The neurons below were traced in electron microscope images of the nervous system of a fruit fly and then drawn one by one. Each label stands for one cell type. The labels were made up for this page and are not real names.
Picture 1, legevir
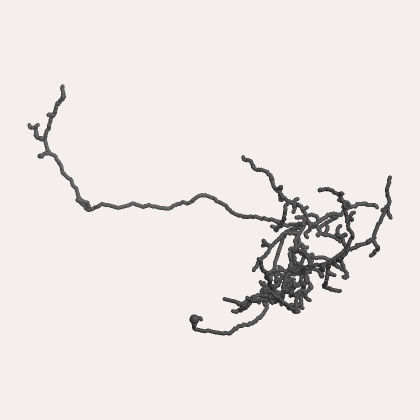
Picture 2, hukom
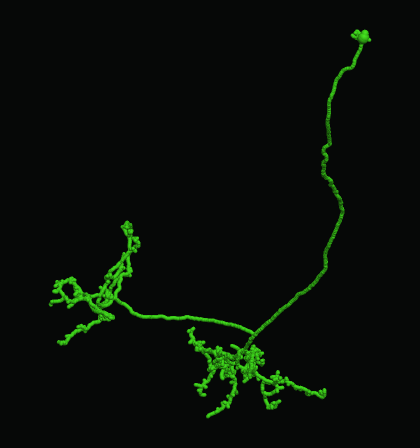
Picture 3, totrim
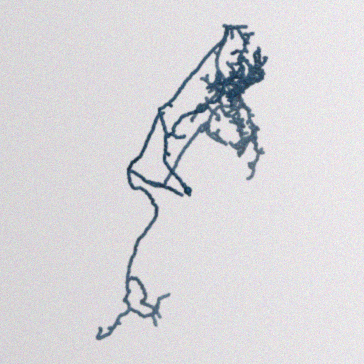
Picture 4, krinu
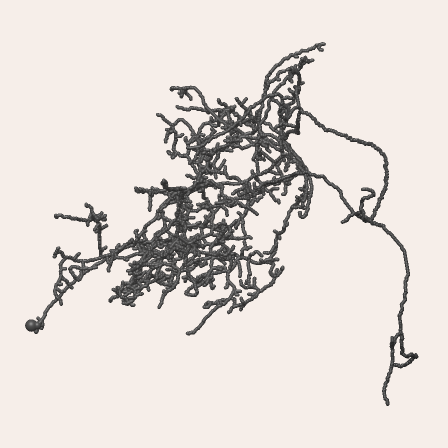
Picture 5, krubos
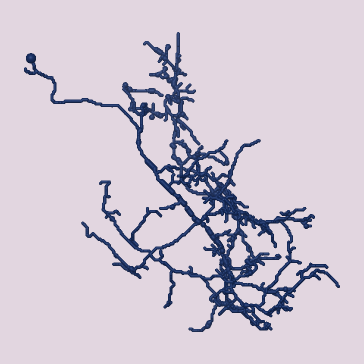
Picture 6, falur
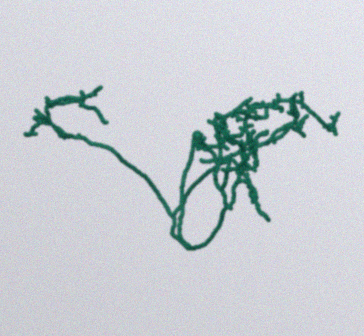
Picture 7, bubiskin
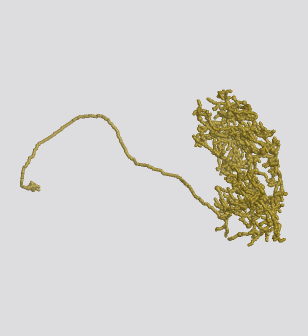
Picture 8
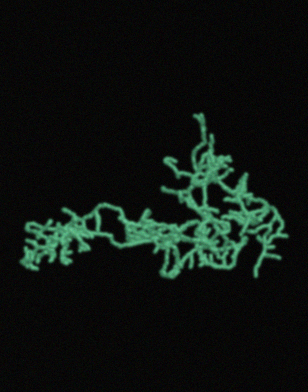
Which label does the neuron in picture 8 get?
krubos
